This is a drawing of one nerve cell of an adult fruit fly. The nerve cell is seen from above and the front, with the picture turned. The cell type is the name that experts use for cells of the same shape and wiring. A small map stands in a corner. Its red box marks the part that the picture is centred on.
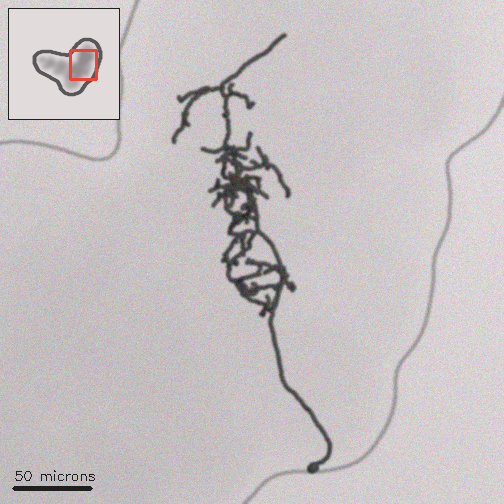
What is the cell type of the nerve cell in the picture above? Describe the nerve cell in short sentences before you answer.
The cell body is at the bottom of the picture. By the scale bar it is about 300 microns tall in this view. This is a central-brain intrinsic neuron. The cell type is GNG657.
